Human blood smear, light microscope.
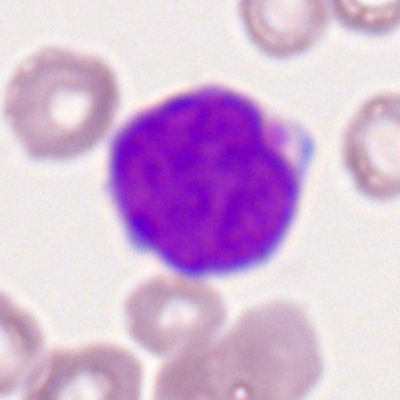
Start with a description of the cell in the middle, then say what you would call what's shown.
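Its outline is roughly round, with a few slightly angular stretches. The nucleus fills almost the whole cell, I'd say. Its thin rim of cytoplasm shows a bluish edge. I see no distinct granules in the cell. So this is a myeloblast.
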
